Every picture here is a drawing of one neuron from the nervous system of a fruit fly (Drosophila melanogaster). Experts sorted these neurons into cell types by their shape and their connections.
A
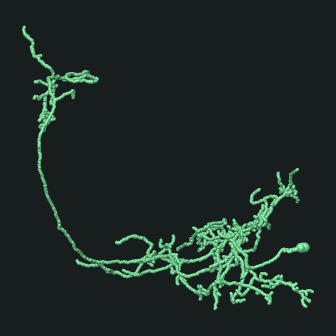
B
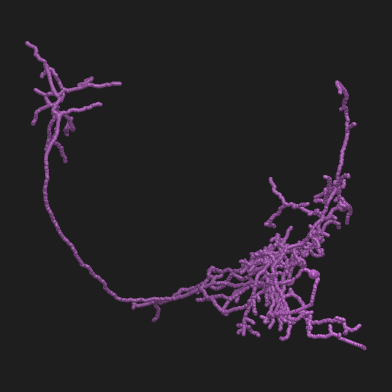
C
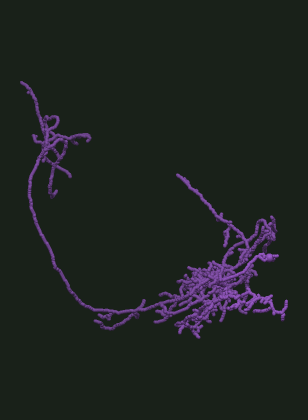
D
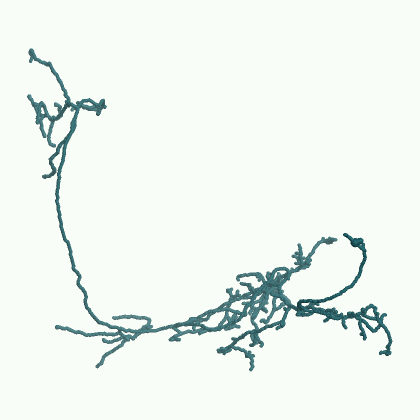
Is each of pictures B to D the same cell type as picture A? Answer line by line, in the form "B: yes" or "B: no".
B: yes
C: yes
D: yes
